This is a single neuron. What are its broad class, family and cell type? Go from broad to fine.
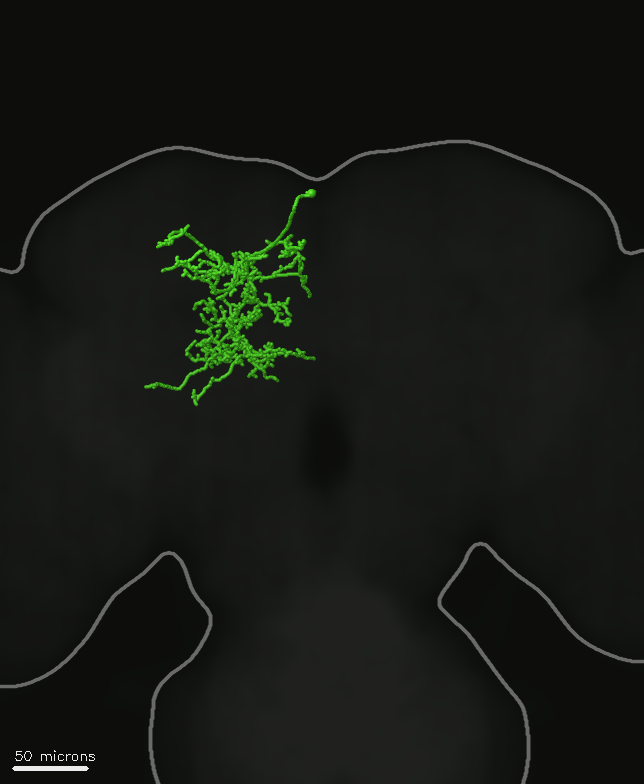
central-brain intrinsic neuron; hemilineage SMPad2; CL038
